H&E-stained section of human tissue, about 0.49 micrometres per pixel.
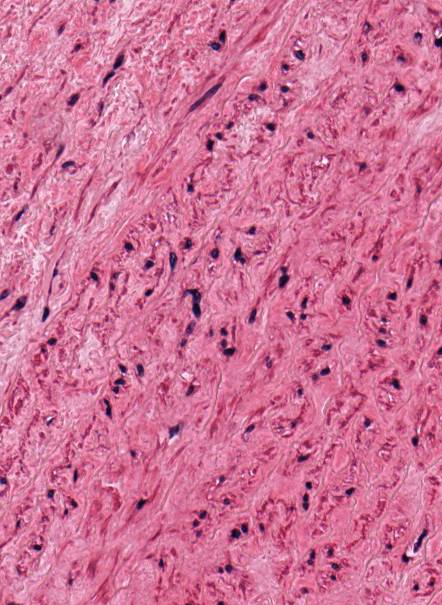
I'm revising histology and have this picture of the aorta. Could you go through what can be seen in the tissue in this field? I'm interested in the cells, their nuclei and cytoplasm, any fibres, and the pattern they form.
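Densely packed pink fibrillary tissue fills the entire field, and no epithelium is present anywhere. Its nuclei are small and stain darkly; many are elongated or irregular in outline rather than round. No fat cells appear in the field.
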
